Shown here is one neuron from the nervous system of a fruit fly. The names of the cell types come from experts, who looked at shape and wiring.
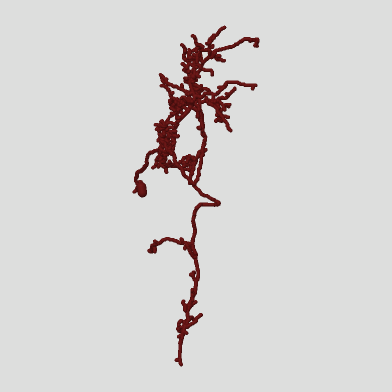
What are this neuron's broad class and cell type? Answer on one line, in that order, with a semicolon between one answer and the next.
central-brain intrinsic neuron; PS159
